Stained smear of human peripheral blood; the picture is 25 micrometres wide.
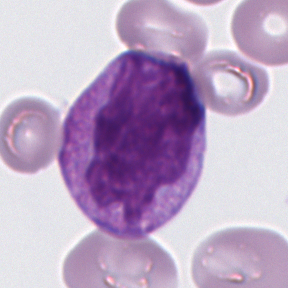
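Atypical promyelocyte, the cell in the middle of this stained peripheral blood smear. Its nucleus lies off-centre and reaches the cell edge at the upper right. Dark purple chromatin is clumped into coarse strands separated by paler gaps. A moderate rim of lilac-purple cytoplasm, widest on the left and lower side, is filled with fine, dense pinkish-purple granules. The cell measures about 17 by 13 micrometres.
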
